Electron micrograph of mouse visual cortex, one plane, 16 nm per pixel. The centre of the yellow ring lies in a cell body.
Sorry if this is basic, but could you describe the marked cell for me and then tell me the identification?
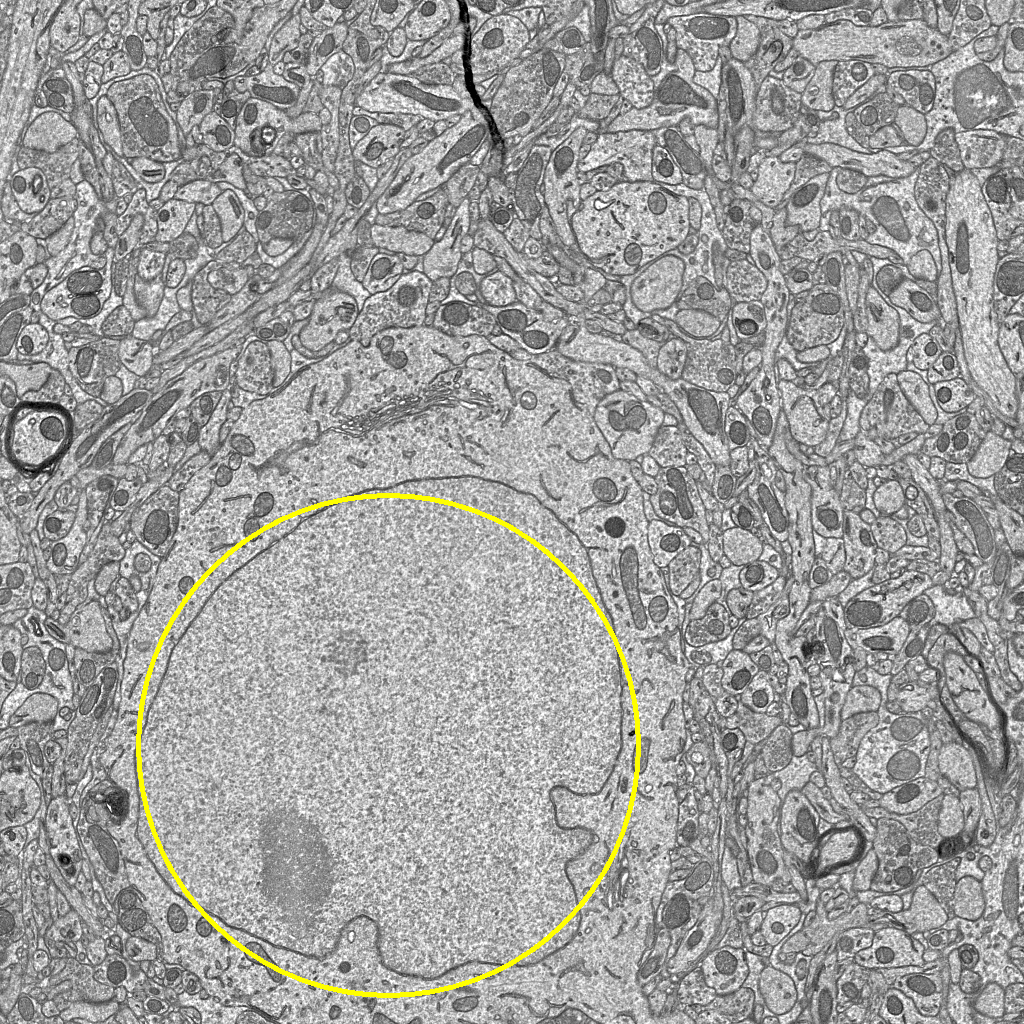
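The nucleus looks round, its outline almost wholly inside the ring. Its envelope is deeply infolded at lower right. Chromatin seems pale and finely dispersed, with no dense clumps at the envelope. A large darker granular patch sits at the nucleus's lower left. So: an excitatory neuron.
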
